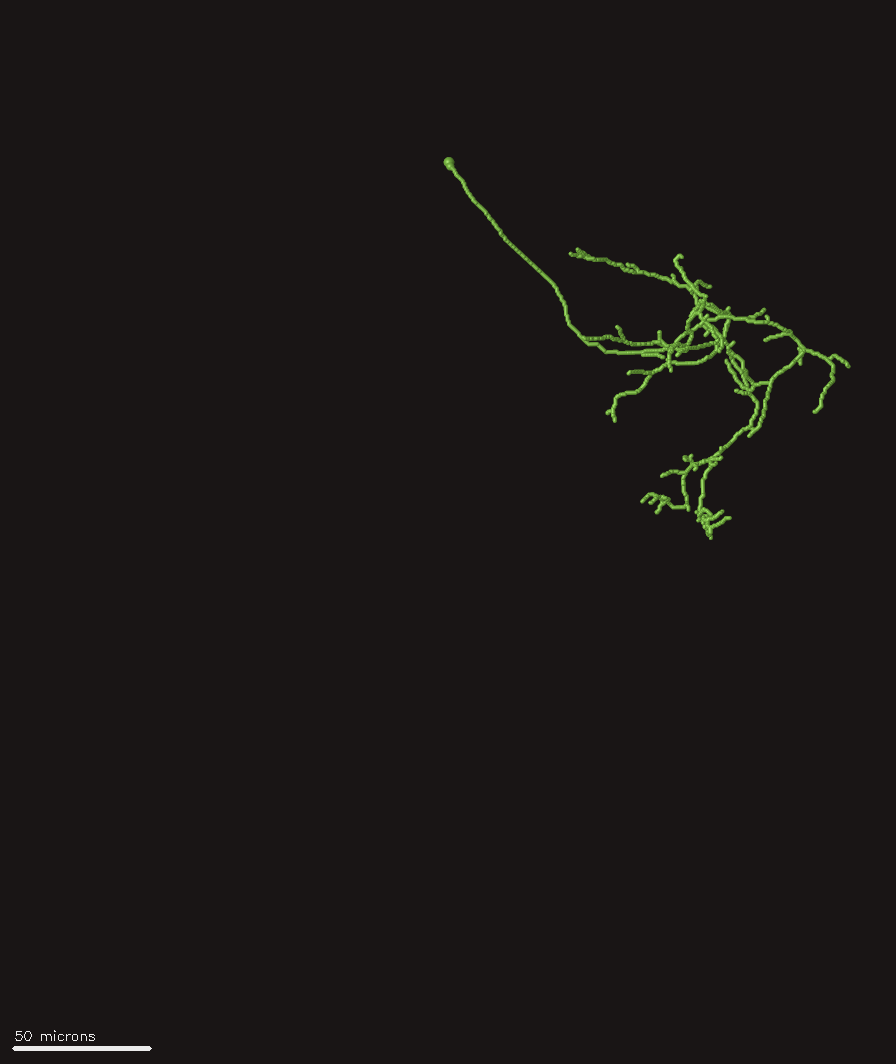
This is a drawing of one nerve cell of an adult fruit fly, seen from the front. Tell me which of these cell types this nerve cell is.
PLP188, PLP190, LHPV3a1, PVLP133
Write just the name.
PLP190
